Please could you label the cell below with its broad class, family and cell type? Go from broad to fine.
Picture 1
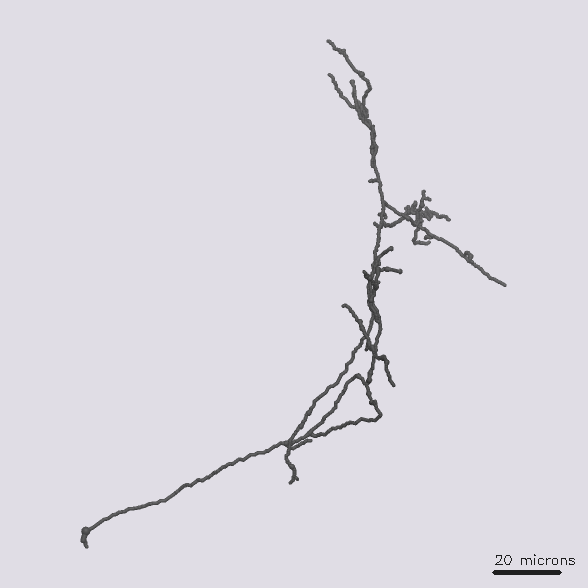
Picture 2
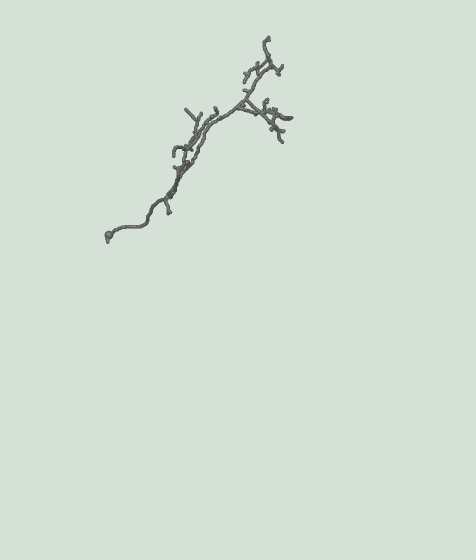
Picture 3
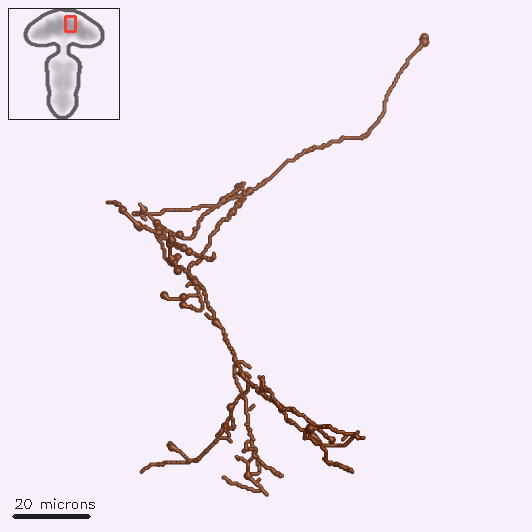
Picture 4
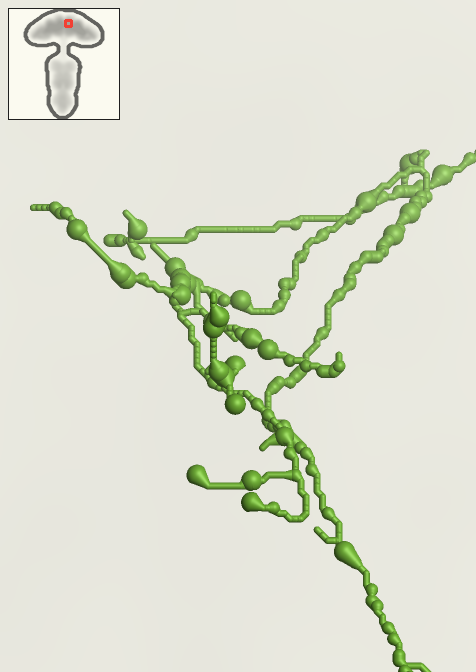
central-brain intrinsic neuron; hemilineage EBa1; SMP166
